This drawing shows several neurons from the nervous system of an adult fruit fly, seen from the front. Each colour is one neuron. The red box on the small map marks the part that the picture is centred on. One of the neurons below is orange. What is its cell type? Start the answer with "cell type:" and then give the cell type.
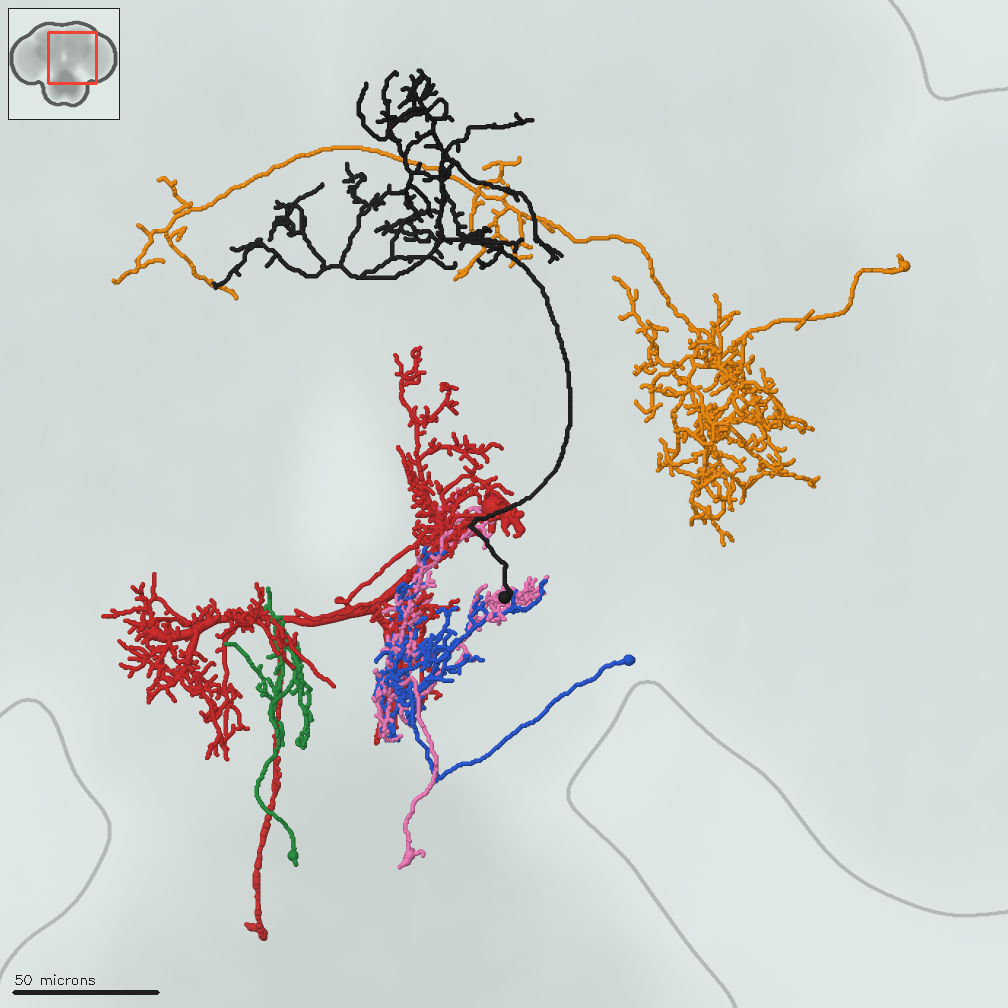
cell type: AVLP192_a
